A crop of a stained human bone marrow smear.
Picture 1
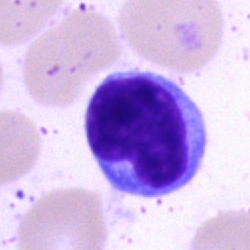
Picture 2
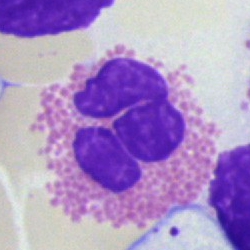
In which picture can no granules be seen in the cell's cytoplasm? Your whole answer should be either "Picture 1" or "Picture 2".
Picture 1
